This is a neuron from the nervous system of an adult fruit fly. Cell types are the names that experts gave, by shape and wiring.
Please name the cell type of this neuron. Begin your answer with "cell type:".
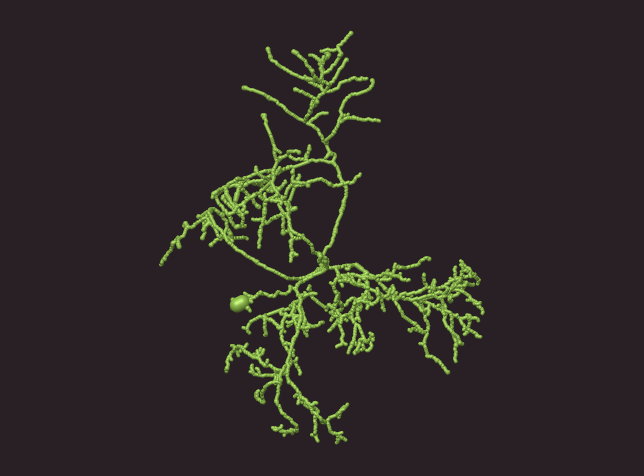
cell type: SMP089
